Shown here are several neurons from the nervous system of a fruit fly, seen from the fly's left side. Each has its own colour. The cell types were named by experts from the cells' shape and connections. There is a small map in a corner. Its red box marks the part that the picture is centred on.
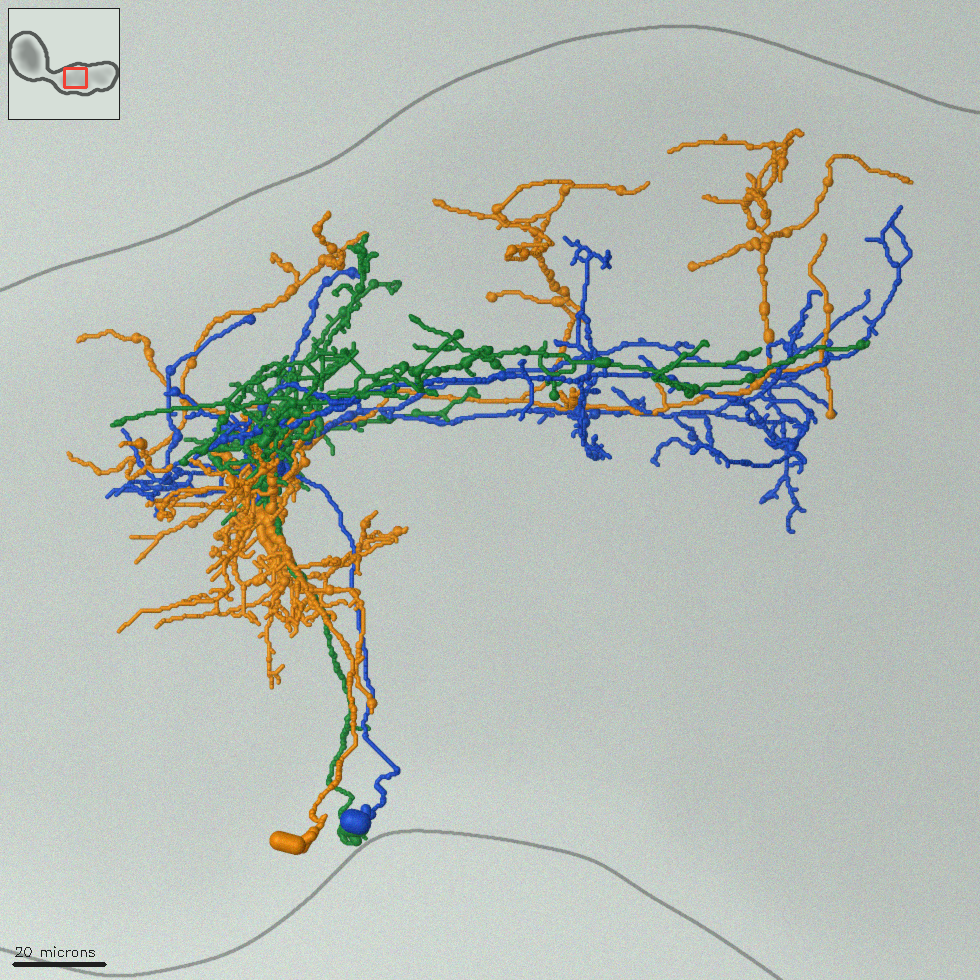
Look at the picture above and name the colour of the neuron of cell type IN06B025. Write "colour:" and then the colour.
colour: green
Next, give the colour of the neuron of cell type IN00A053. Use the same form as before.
colour: blue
